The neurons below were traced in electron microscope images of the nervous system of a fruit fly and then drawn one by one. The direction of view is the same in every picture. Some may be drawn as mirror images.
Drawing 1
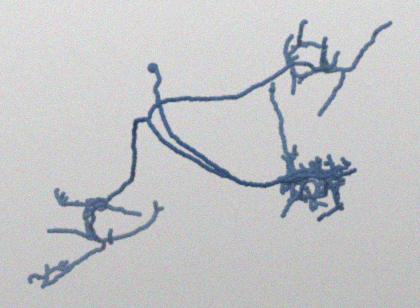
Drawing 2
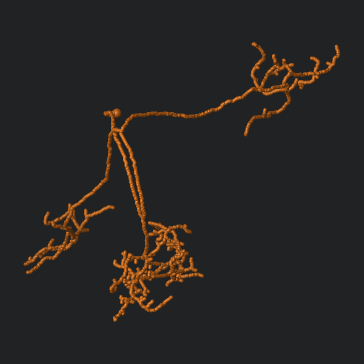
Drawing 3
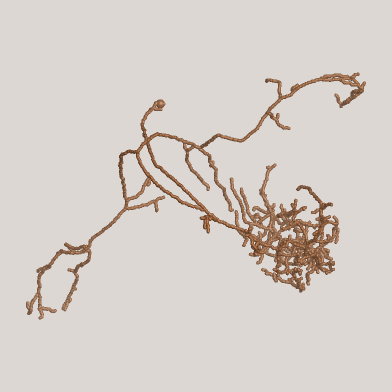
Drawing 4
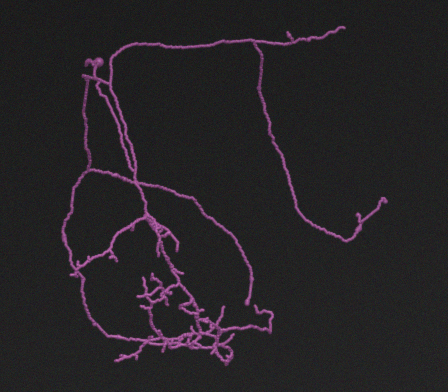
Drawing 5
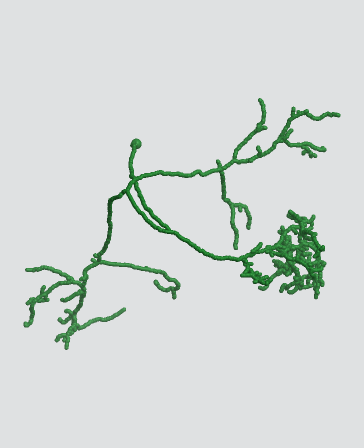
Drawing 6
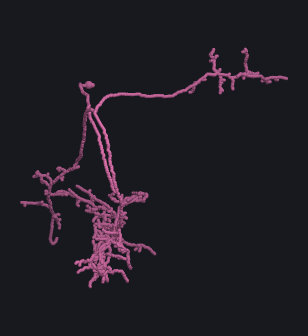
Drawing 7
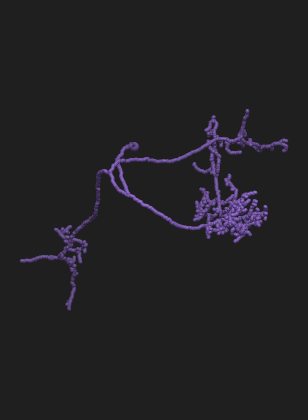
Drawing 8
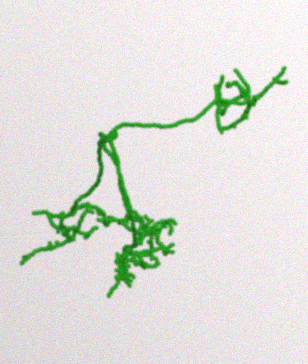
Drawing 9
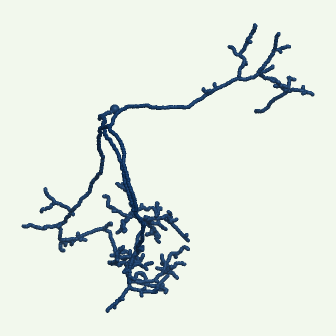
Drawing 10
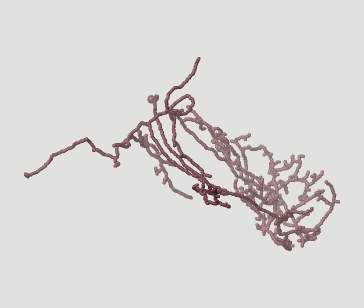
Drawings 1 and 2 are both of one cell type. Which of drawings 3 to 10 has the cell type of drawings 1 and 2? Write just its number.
8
